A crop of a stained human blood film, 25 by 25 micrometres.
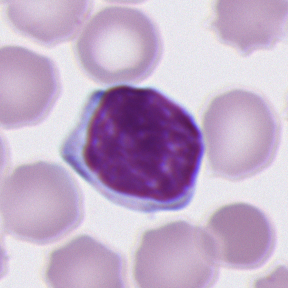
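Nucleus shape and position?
Roughly round, sides slightly flattened, no indentation; off-centre toward upper right.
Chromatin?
Dense, dark purple, broken by small paler streaks.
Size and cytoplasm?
Cell about 12 micrometres across, nucleus about 80% of its area; cytoplasm pale blue.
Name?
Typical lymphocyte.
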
